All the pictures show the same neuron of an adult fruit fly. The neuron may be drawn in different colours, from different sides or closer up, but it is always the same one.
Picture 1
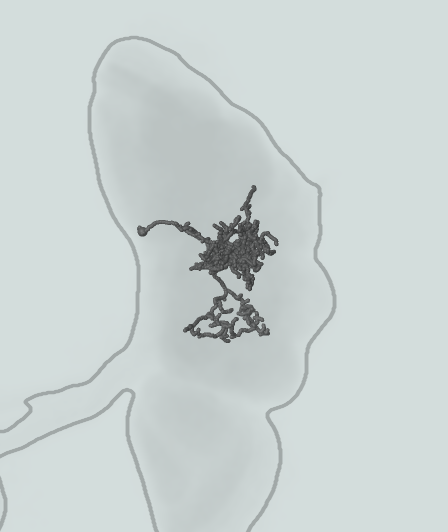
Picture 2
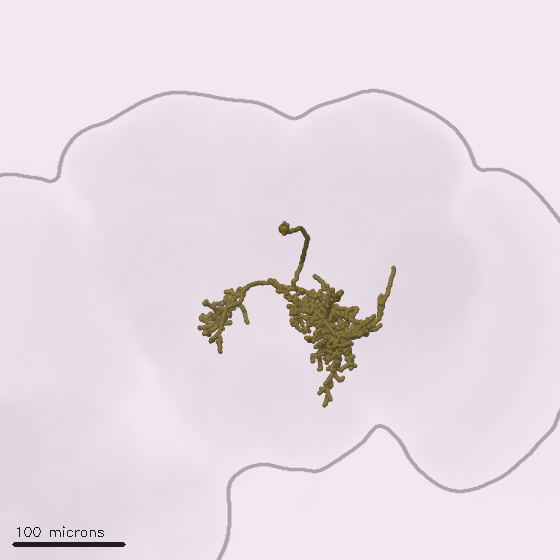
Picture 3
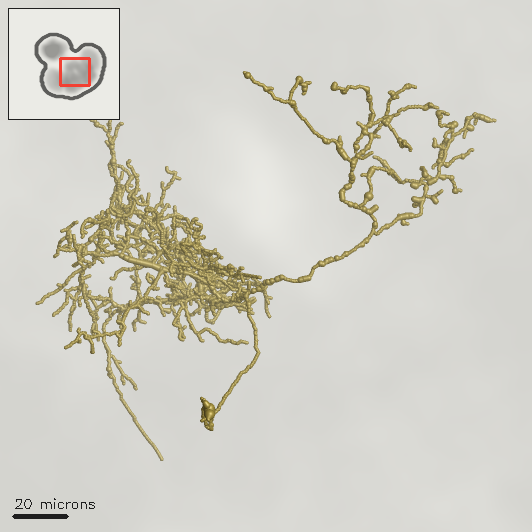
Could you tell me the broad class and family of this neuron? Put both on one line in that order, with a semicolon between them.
central-brain intrinsic neuron; hemilineage DM5_central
